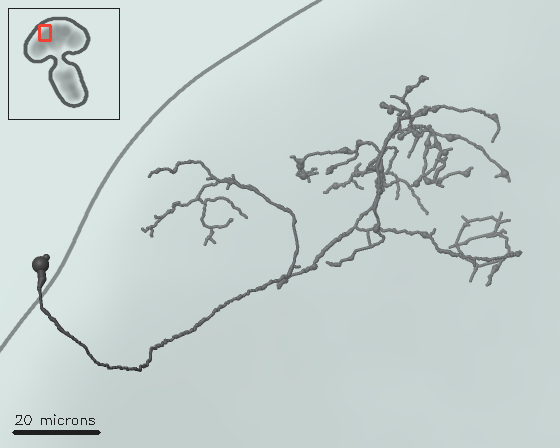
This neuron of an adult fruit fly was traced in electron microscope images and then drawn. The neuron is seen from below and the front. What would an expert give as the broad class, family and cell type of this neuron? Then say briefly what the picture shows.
This is a central-brain intrinsic neuron. Its family is hemilineage SLPal5. The cell type is SLP141. It lies in the brain. From left to right in the picture it spans about 110 microns. Dozens of branch ends can be seen.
